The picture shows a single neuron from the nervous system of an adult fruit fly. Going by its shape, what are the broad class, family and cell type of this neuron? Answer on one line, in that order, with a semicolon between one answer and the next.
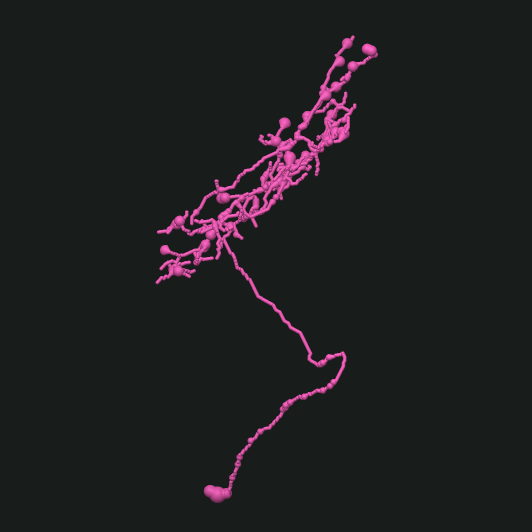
optic-lobe intrinsic neuron; Cm; Cm6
